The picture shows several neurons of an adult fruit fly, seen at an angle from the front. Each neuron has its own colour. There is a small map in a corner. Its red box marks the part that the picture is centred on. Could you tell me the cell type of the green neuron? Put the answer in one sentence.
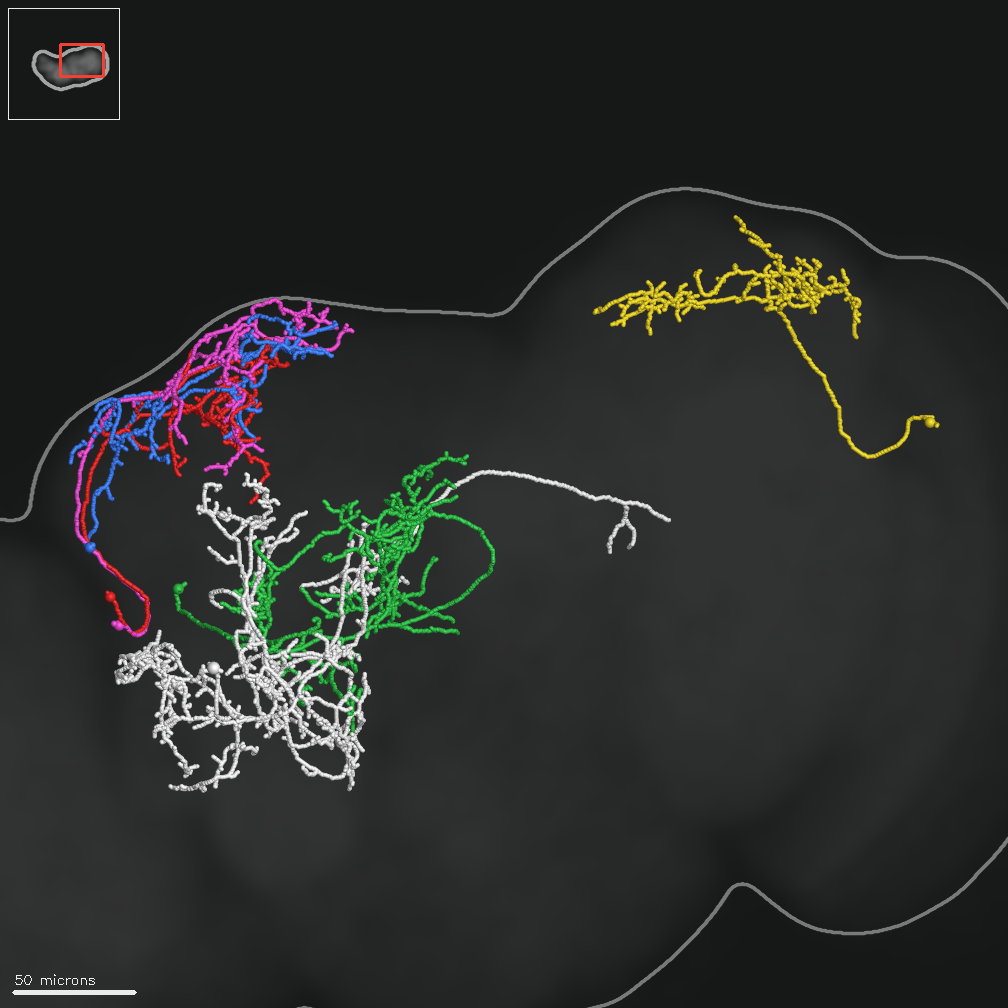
The cell type is aIPg4.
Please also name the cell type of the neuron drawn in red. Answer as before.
The cell type is CB4086.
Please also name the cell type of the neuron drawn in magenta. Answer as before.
The cell type is CB4088.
